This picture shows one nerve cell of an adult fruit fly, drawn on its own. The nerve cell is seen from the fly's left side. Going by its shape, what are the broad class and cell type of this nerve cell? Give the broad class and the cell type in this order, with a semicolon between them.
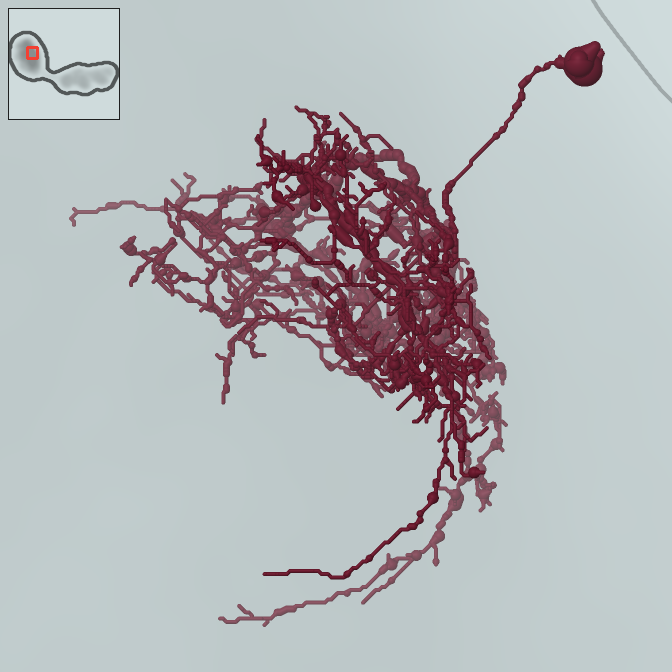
central-brain intrinsic neuron; IB118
